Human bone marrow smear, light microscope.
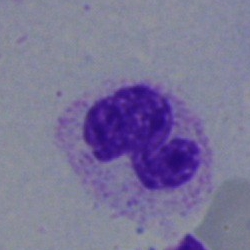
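Segmented neutrophil at the centre of a stained human bone marrow smear. Nucleus: larger lobe at upper left, smaller lobe at lower right, no visible nucleoli. Cytoplasm: fine pinkish-violet granules scattered throughout. Outline: roughly round, without surface projections.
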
